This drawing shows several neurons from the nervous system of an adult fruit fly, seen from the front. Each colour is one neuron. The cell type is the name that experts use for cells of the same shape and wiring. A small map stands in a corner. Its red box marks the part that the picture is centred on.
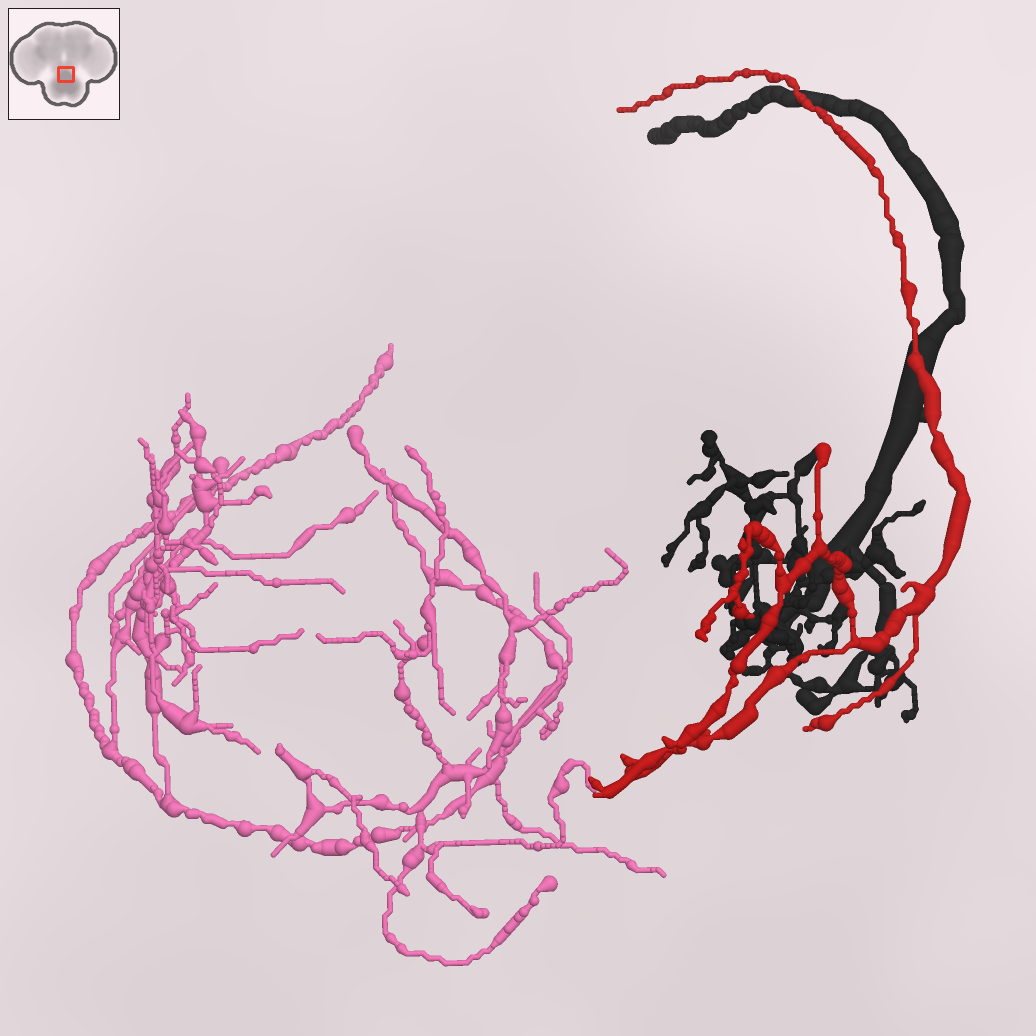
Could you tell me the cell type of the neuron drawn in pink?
SNxx21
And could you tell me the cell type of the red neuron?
SNxx14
